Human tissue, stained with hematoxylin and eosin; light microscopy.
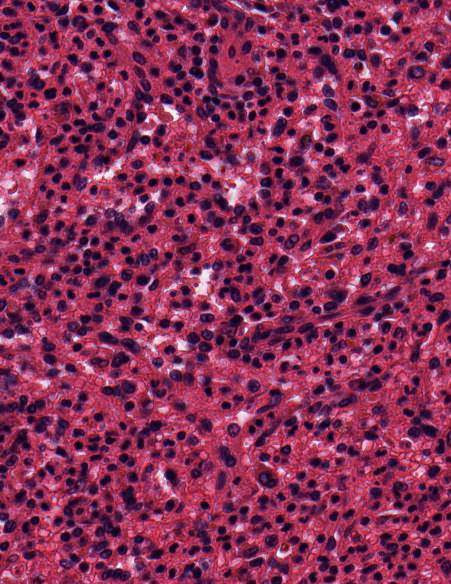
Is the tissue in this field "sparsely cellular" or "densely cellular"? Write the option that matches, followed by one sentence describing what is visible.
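Densely cellular. Cells lie in diffuse, closely packed sheets across the whole field.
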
